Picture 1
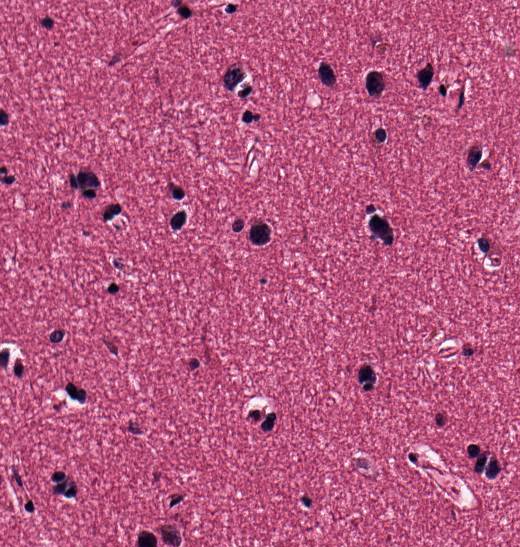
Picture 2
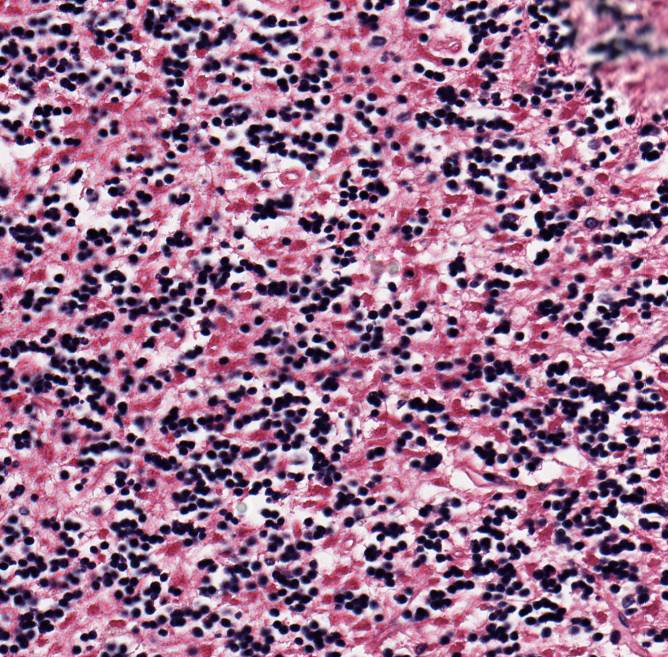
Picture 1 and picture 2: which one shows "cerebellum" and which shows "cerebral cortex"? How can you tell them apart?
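As far as I can tell, the first picture is the cerebral cortex and the second is the cerebellum. In picture 1, a finely granular to fibrillary pink matrix fills the whole field, with no organised units such as glands or tubules. The cells appear mostly as small, dark-blue, round to oval nuclei, sparsely scattered, most with very little cytoplasm around them. There are also a few thin-walled capillaries with elongated nuclei, one of them at the lower right. Picture 2 likewise has no glands or other units; small dark round nuclei are spread diffusely across the whole field. Most of these are small, round and uniformly dark, with little visible cytoplasm. Many of them, though, sit in small clumps of several touching one another. And in the top right corner, the pink material looks denser and more compact than elsewhere.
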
